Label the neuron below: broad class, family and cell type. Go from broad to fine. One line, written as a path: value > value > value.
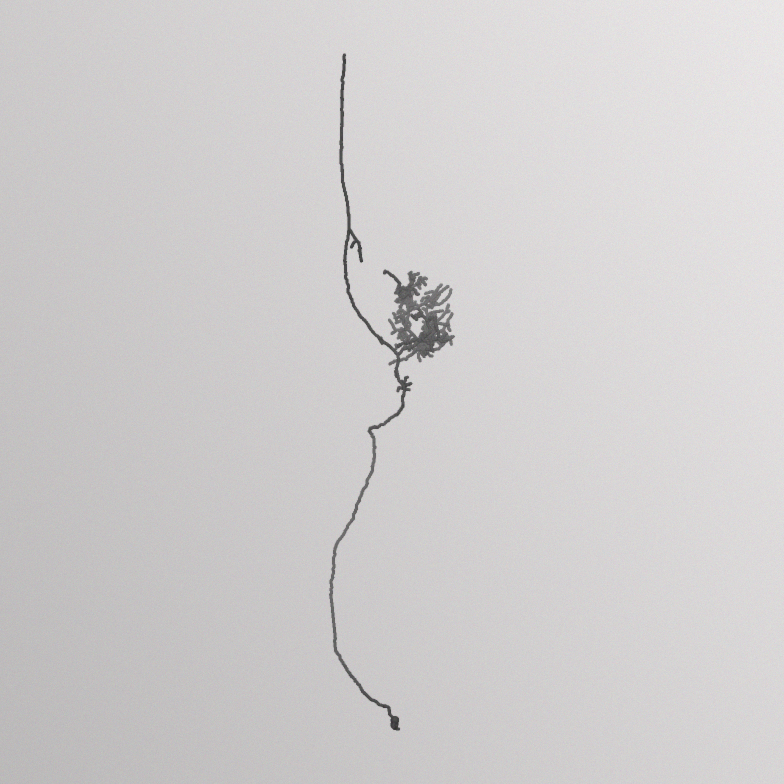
ascending neuron > hemilineage 05B > AN05B044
